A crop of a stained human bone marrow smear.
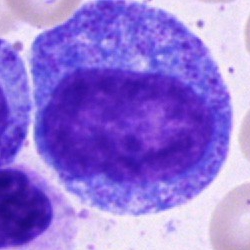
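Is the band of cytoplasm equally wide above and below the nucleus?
No; it is wider above.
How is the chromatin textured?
Finely, not in coarse dark clumps.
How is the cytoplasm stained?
Blue, with a paler patch just above the nucleus.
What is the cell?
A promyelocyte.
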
